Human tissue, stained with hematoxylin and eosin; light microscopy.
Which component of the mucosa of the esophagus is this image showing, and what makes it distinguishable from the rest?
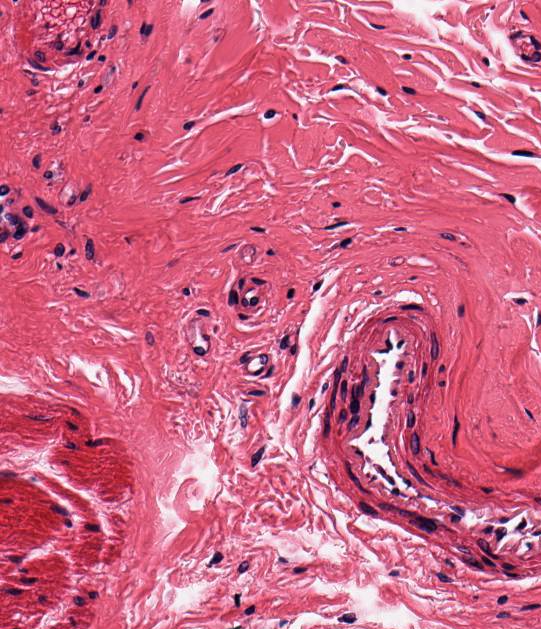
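The answer is loose connective tissue. Several small capillary-sized vessels, cut in cross-section, cluster near the centre, and the nuclei in the stroma are sparse, dark and spindle-shaped.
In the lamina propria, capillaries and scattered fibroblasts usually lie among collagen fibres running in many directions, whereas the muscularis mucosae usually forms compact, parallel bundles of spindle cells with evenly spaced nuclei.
Most of the field is filled with dense, wavy, pink collagen bundles, and on the right a vessel has a wall of concentrically curving spindle cells.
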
